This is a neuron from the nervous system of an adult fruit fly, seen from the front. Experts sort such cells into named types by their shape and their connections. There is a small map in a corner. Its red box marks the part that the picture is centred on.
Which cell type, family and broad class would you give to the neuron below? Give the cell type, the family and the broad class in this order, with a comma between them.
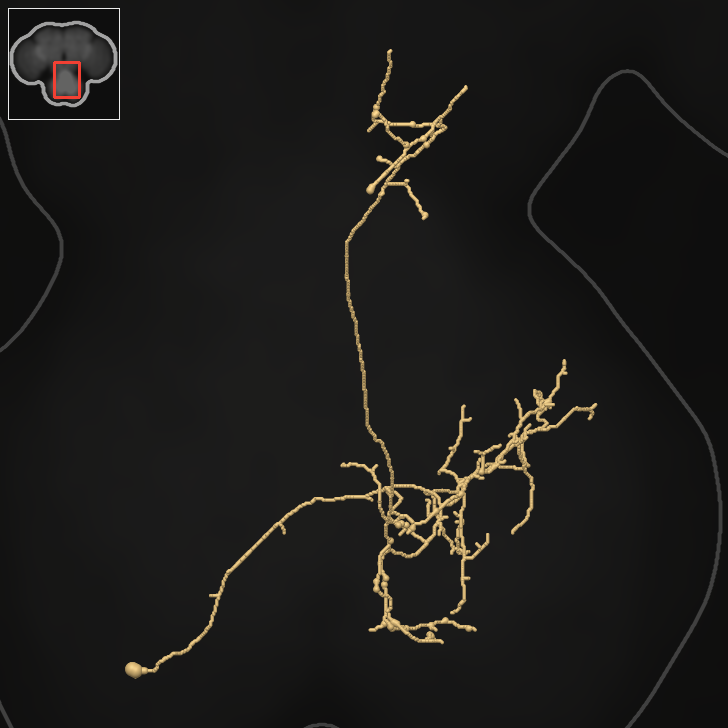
AN12B089, hemilineage 12B, ascending neuron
